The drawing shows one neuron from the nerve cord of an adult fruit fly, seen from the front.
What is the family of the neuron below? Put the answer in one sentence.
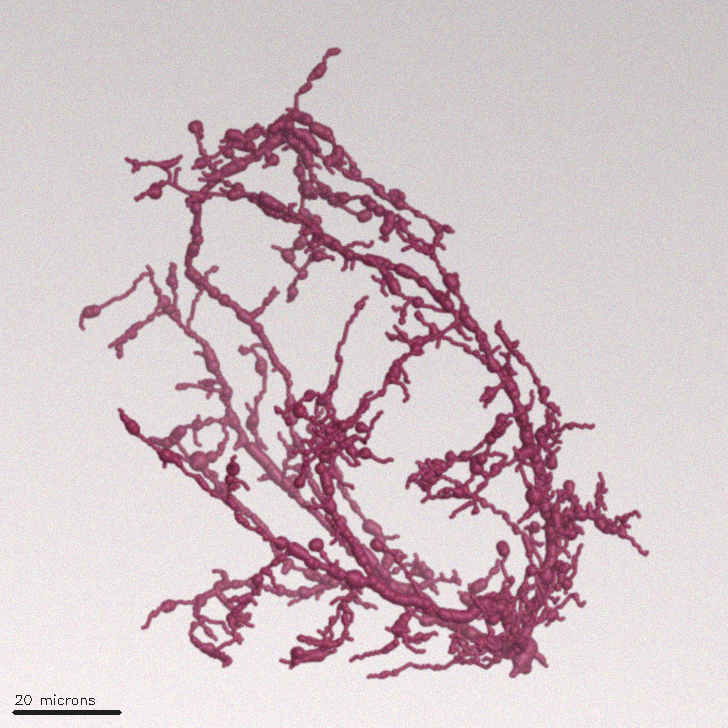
The family is hemilineage 04B.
